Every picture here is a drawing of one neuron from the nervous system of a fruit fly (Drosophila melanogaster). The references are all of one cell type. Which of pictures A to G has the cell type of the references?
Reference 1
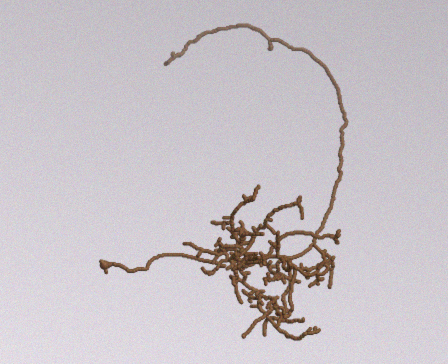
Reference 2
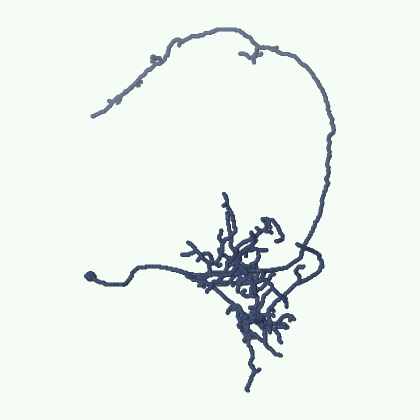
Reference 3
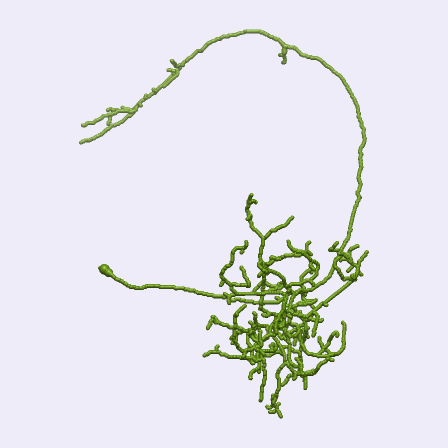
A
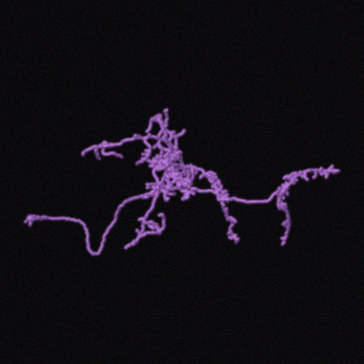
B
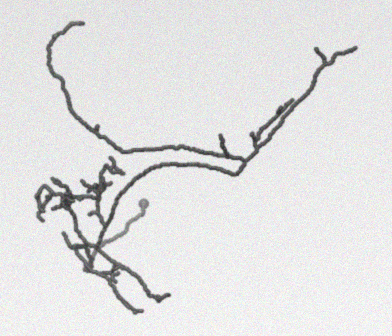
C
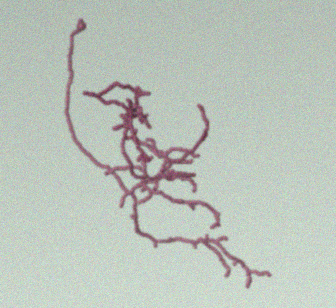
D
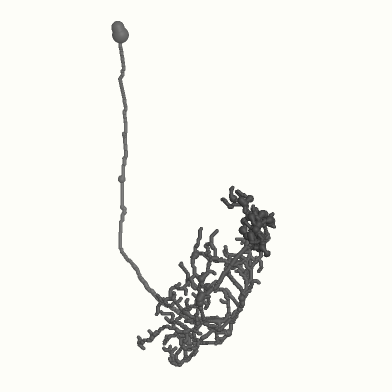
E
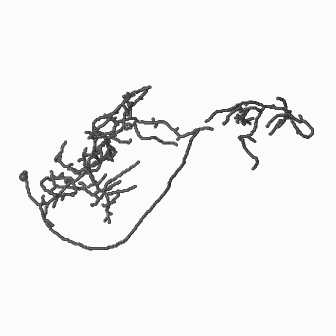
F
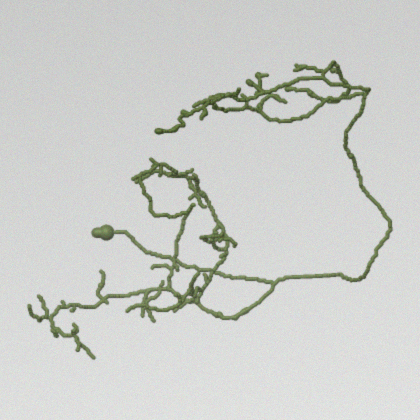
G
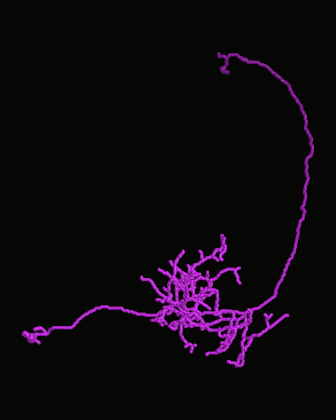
G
